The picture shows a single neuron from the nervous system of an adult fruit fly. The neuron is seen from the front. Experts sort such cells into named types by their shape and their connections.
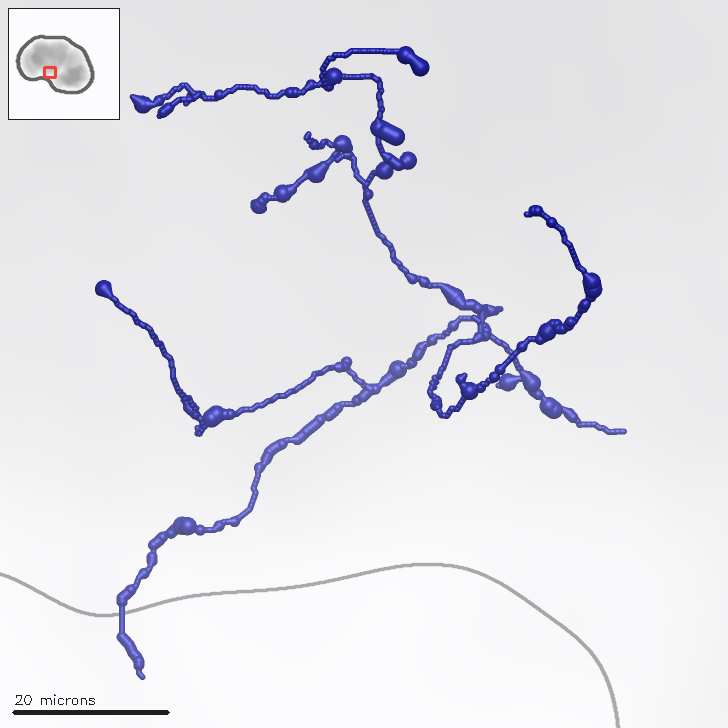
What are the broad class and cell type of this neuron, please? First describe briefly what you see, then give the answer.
The drawing shows no cell body. By the scale bar it is about 80 microns tall in this view. This is a sensory neuron entering the brain. Its cell type is GNG643.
